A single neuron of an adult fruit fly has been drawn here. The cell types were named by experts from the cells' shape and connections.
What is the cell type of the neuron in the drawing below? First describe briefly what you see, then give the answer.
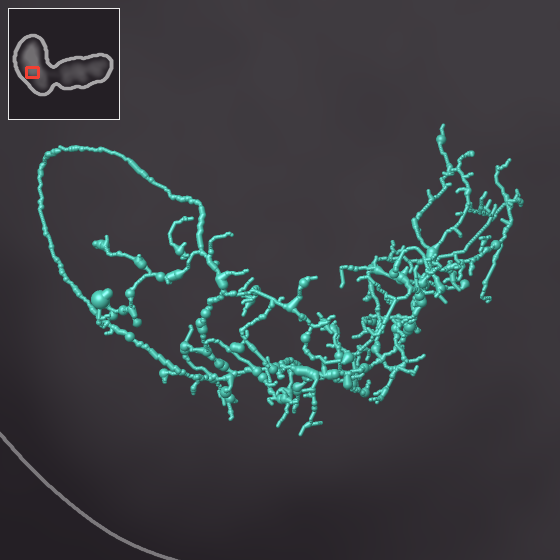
The cell body is on the left of the picture. Dozens of branch ends can be seen. This is a central-brain intrinsic neuron. Its cell type is AVLP311_a2.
